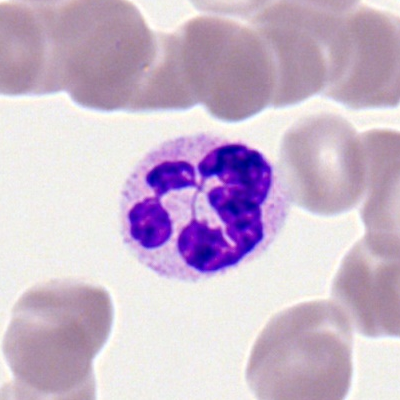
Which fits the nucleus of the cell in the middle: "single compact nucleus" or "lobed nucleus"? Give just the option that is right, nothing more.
Lobed nucleus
